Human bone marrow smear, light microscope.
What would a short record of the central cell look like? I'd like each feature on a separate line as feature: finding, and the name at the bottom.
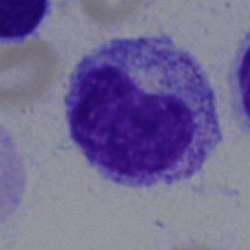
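Position: nucleus off-centre, towards lower left
Shape: nucleus kidney-shaped, indentation facing upper right
Granules: fine, purple, scattered through cytoplasm
Notch: pale clear area of cytoplasm
Identification: metamyelocyte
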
